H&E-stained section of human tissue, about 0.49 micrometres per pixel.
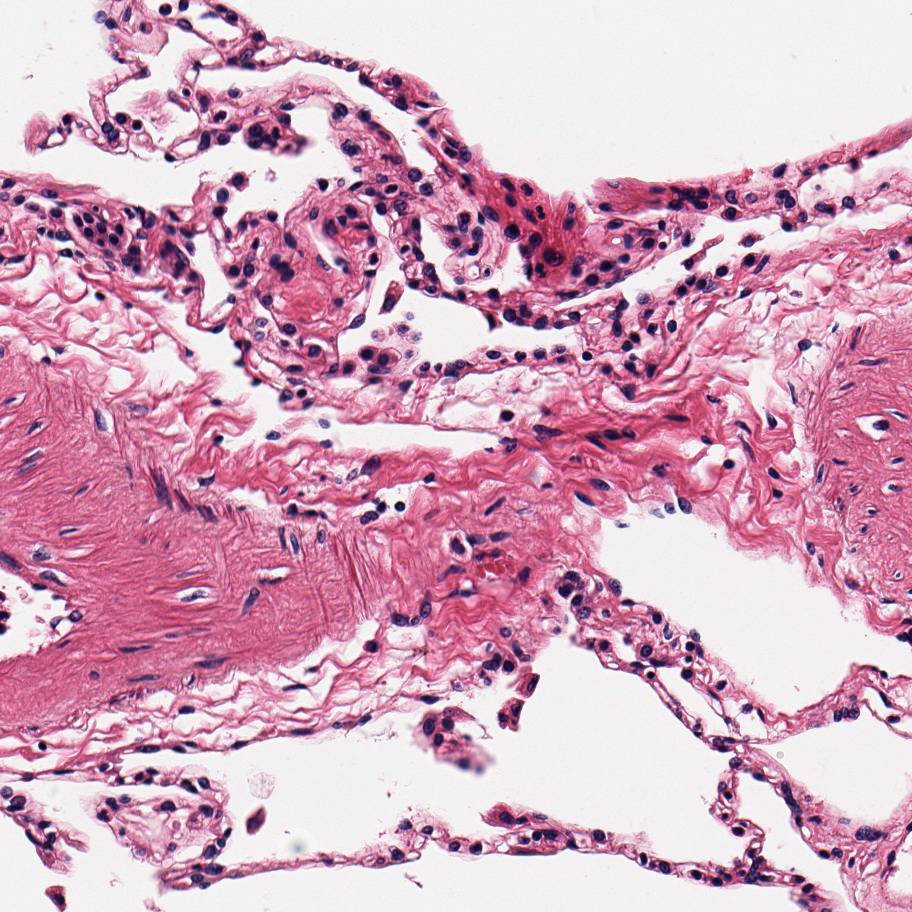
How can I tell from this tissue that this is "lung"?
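Along the top and in the lower right, thin branching septa enclose clear, empty spaces, and that part sits comfortably with lung.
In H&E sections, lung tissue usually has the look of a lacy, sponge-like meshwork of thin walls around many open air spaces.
The left half is another matter: a broad, dense eosinophilic band runs roughly horizontally across it, nothing like those thin walls. Its nuclei are elongated and spindle-shaped, lying along the band's length. Between that band and the thin septa lie loose, wavy pink collagen fibres with scattered nuclei.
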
